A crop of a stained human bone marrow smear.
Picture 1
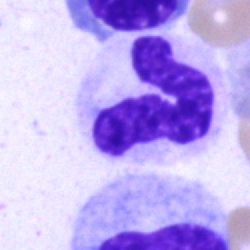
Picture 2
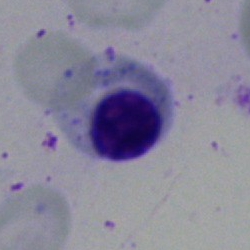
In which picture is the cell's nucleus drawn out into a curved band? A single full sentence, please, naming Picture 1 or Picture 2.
The cell shown in picture 1 carries a curved, lobeless band-shaped nucleus.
